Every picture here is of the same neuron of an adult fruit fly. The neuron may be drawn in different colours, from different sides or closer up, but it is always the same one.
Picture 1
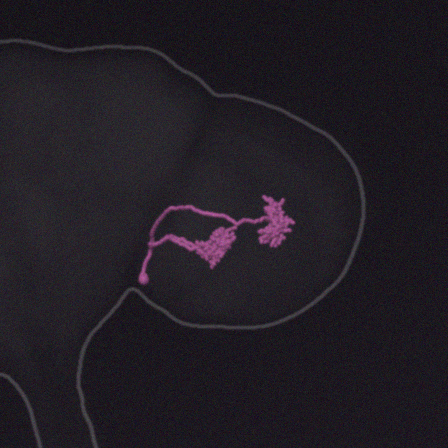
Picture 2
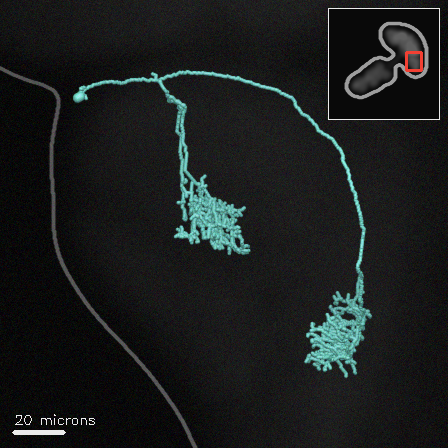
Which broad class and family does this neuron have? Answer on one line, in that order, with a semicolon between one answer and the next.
optic-lobe intrinsic neuron; MeLo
